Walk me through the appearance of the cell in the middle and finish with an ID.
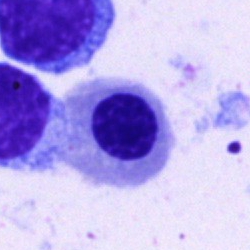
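Off-centre nucleus, placed toward the upper right of the cell. Dark, densely stained chromatin. Pale grey-blue cytoplasm forming a moderately wide rim around the nucleus. The cell is an erythroblast.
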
